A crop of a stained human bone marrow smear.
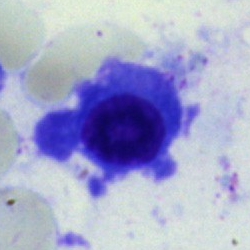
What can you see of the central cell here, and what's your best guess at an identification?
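Largest cytoplasmic bulge extends from left side of cell. Cytoplasm stains deep blue. No granules visible in cytoplasm. No clear vacuoles seen. Erythroblast.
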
